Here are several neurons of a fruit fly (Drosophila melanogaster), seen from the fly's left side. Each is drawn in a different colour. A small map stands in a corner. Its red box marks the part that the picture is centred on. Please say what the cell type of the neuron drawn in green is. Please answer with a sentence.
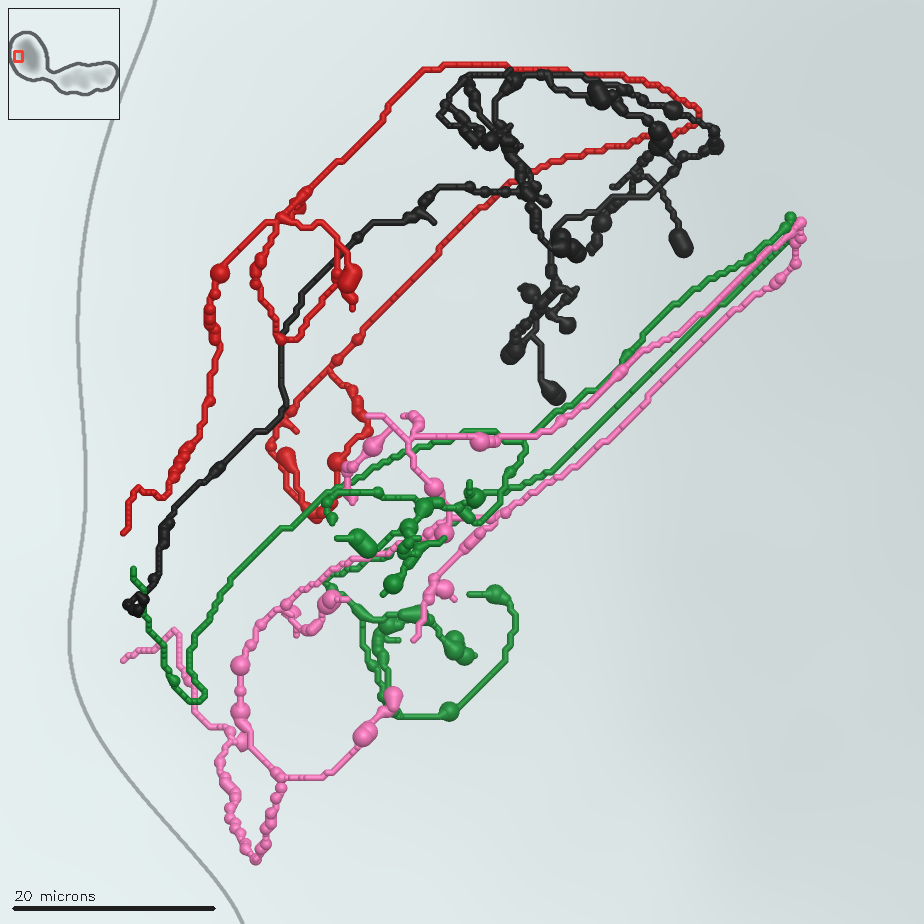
The cell type is ORN_VC4.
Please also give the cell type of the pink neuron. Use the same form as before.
The cell type is ORN_VM2.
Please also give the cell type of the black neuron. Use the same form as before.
The cell type is ORN_DM1.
